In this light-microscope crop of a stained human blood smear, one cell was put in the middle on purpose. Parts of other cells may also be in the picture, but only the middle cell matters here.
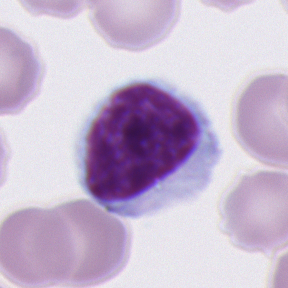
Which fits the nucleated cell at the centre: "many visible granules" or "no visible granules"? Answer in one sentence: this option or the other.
There is no granule to be seen in the cytoplasm of this cell.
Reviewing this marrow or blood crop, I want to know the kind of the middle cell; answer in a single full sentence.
The cell in the middle of this crop is a typical lymphocyte.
